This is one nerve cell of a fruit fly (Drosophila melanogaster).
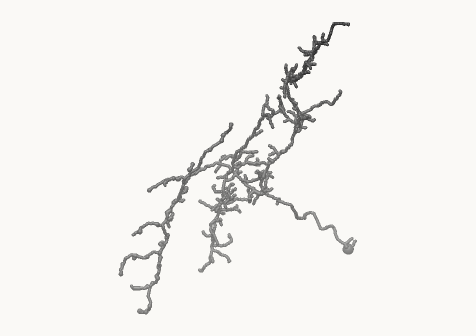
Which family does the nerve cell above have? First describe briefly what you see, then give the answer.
The cell body is at the lower right of the picture. Dozens of branch ends can be seen. This is a nerve-cord intrinsic neuron. The family is hemilineage 06A.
